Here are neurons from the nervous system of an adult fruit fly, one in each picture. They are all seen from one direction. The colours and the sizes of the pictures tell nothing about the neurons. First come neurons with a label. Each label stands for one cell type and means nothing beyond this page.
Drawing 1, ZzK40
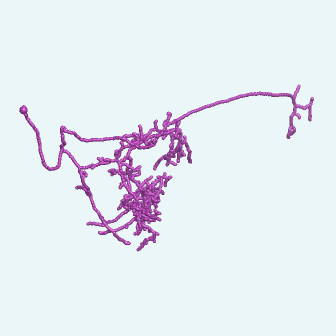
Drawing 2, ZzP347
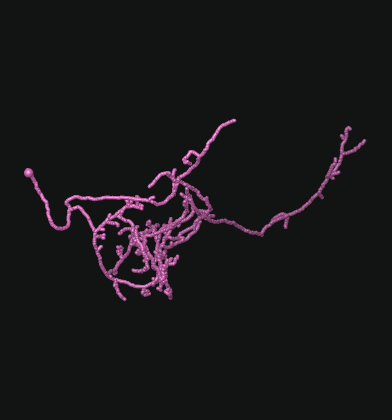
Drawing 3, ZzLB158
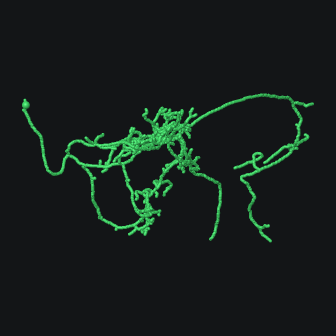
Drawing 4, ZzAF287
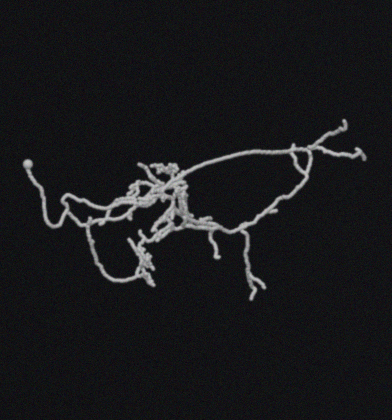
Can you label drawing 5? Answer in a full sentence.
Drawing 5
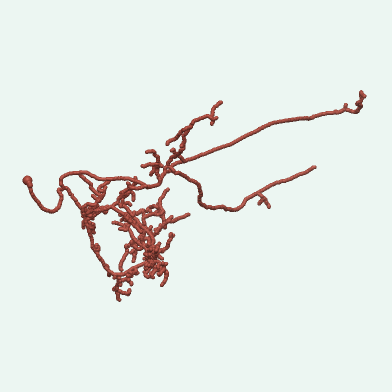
It belongs to ZzP347.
